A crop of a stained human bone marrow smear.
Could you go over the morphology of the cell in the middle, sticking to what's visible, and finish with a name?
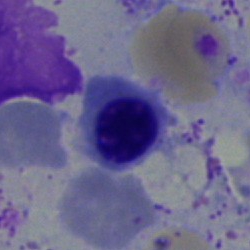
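Chromatin is dense and stains very dark purple-blue across almost the whole nucleus, and no nucleolus can be seen. The cytoplasmic rim is wider on the upper-left side of the nucleus than on the lower-right side. The outline is irregular and somewhat angular rather than a smooth circle. The cell is an erythroblast.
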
